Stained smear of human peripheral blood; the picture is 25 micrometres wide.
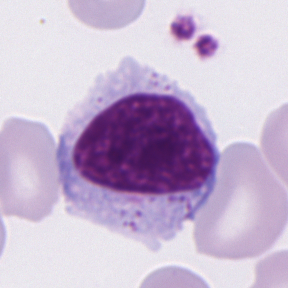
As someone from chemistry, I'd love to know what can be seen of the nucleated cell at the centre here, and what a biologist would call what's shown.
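Measuring about 15 micrometres across, this cell has an irregular outline with a slightly ragged edge. Its nucleus is oval, about 12 by 9 micrometres, with a smooth border showing no indentation or lobes, and it fills about 50% of the cell's area. Pale blue-grey cytoplasm surrounds it, its broadest band lying below the nucleus. The cell is a large granular lymphocyte.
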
